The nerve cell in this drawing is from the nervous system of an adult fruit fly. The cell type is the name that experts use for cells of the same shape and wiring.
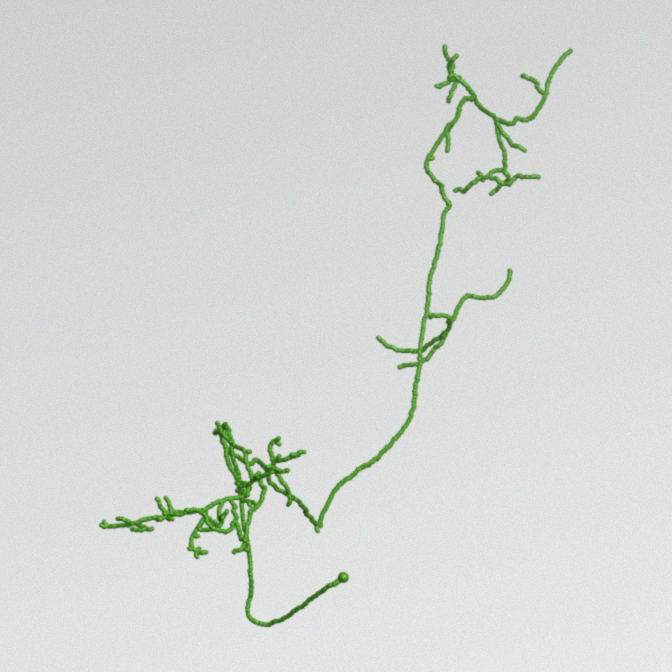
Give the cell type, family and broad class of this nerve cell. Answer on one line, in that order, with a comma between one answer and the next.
DNg06, hemilineage LB12, descending neuron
